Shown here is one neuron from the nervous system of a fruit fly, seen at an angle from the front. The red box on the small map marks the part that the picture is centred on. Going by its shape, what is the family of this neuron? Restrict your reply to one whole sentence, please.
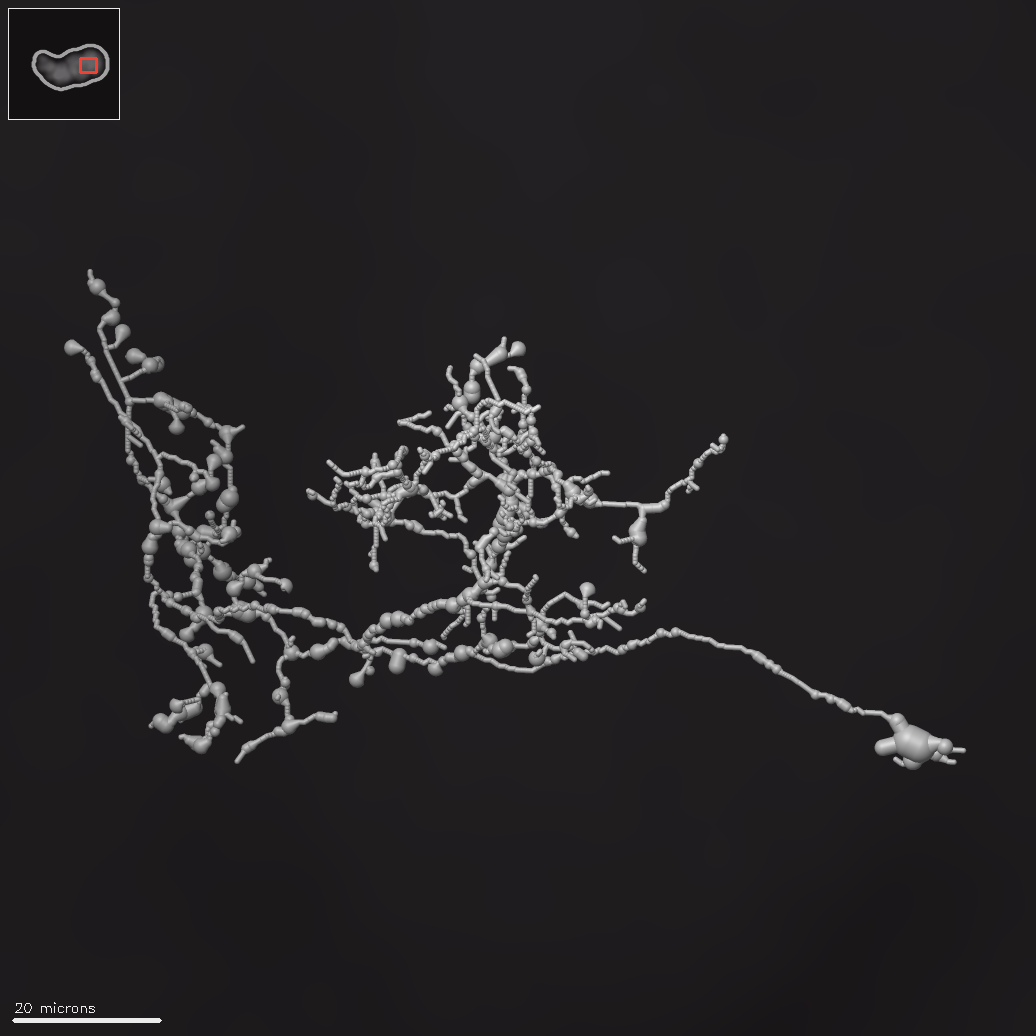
The neuron is categorized as belonging to family hemilineage LALa1_posterior.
